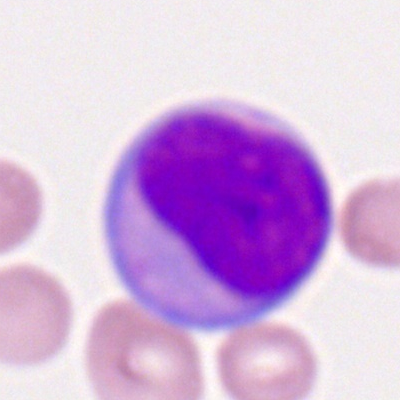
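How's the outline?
Round and smooth, you'll notice.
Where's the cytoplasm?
A pale lilac crescent on the lower left, turning a deeper blue along the cell's outer edge.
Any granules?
None visible.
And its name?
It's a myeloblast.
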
